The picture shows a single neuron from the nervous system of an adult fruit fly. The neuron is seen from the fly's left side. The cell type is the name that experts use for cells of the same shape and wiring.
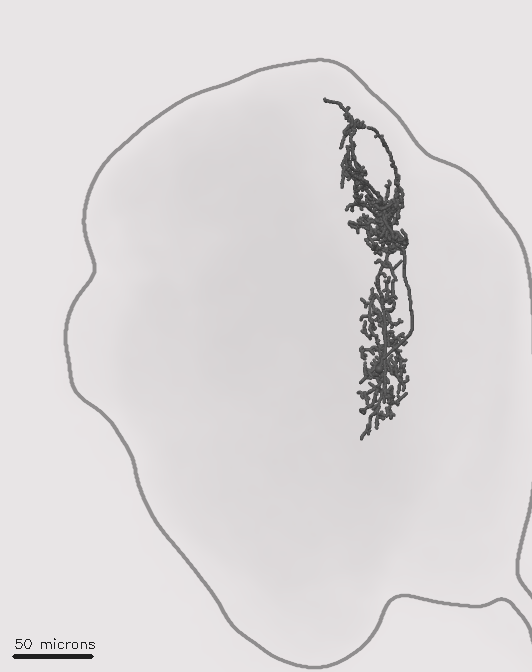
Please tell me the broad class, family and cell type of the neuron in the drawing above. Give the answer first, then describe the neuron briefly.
Its broad class is visual projection neuron. Its family is LoVP. It is of cell type LoVP45. The cell body can be seen on the right of the picture. By the scale bar it is about 200 microns tall in this view. Dozens of branch ends can be seen.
